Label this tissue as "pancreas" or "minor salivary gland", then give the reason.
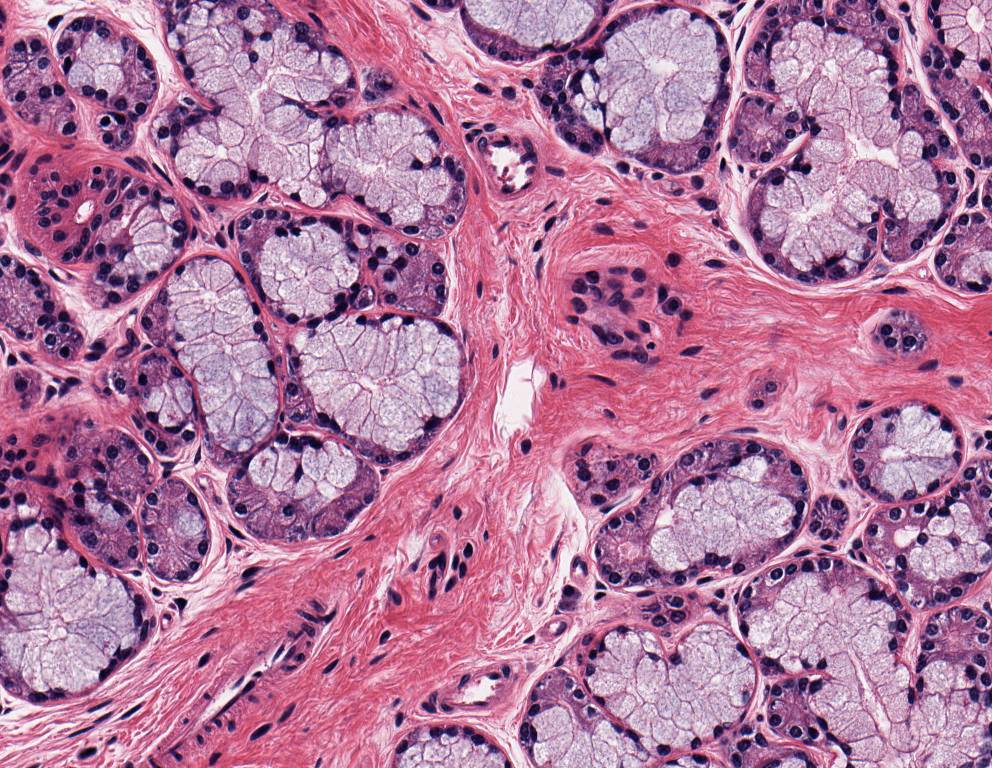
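This is minor salivary gland. Most acini are filled with pale grey-lilac, frothy cytoplasm, and the dark, flattened nuclei of these mucous cells are pressed against the cell bases.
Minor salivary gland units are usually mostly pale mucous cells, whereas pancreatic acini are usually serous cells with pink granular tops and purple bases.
The acinar lumina are small central slits.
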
